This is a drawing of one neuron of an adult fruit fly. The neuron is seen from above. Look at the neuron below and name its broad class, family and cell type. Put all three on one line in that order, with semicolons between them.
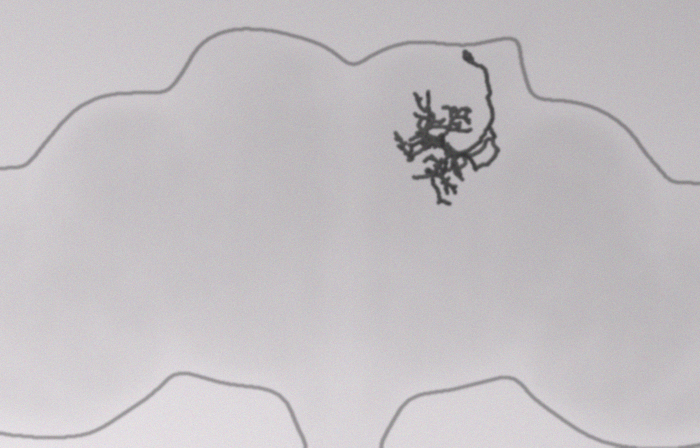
central-brain intrinsic neuron; hemilineage CREa2_ventral; CRE016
